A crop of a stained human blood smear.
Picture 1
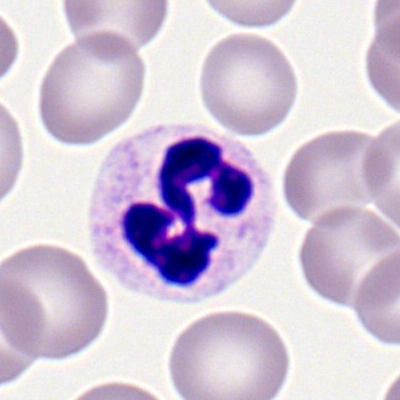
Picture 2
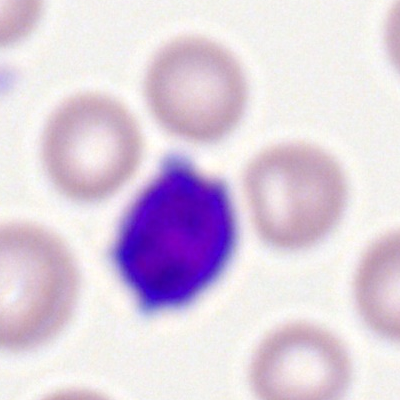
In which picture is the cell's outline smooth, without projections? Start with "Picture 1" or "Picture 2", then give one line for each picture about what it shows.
Picture 1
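Picture 1: The cell outline is round and smooth.
Picture 2: A small pale knob projects from the top of the cell.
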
